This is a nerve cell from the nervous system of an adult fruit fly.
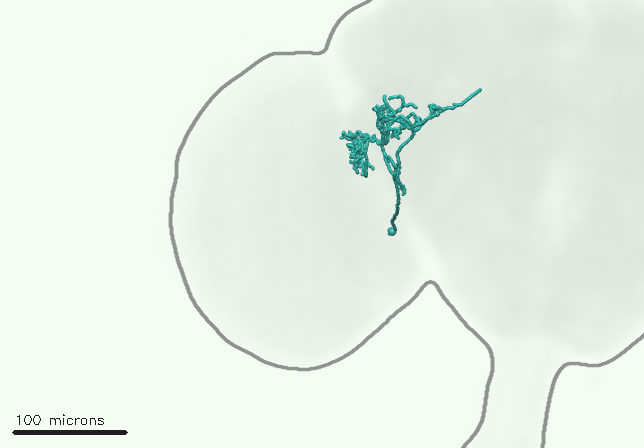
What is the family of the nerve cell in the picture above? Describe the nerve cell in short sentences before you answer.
The cell body is in the middle of the picture. By the scale bar it is about 130 microns tall in this view. This is a visual projection neuron. The family is LoVP.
